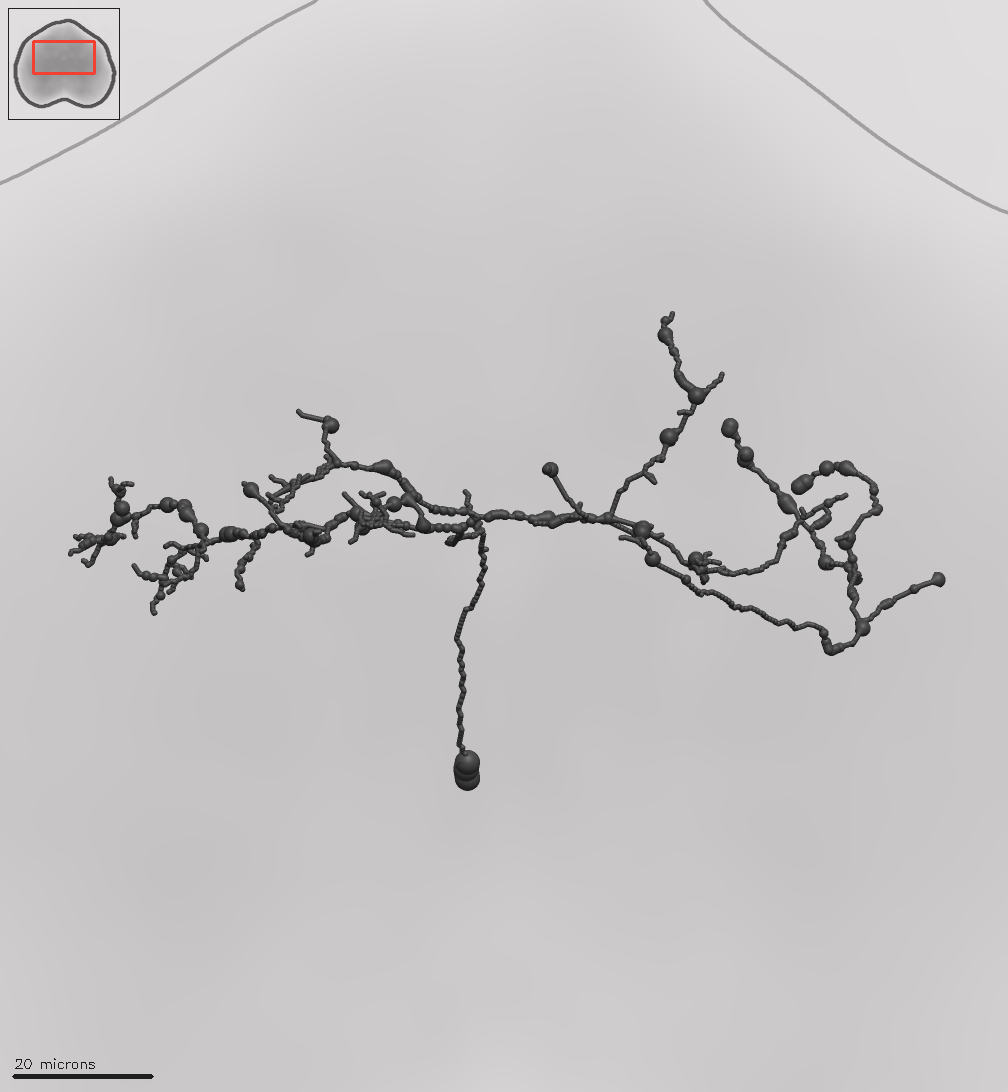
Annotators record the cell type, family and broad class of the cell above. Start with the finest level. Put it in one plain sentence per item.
Type IN12B082 of hemilineage 12B, a nerve-cord intrinsic neuron.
